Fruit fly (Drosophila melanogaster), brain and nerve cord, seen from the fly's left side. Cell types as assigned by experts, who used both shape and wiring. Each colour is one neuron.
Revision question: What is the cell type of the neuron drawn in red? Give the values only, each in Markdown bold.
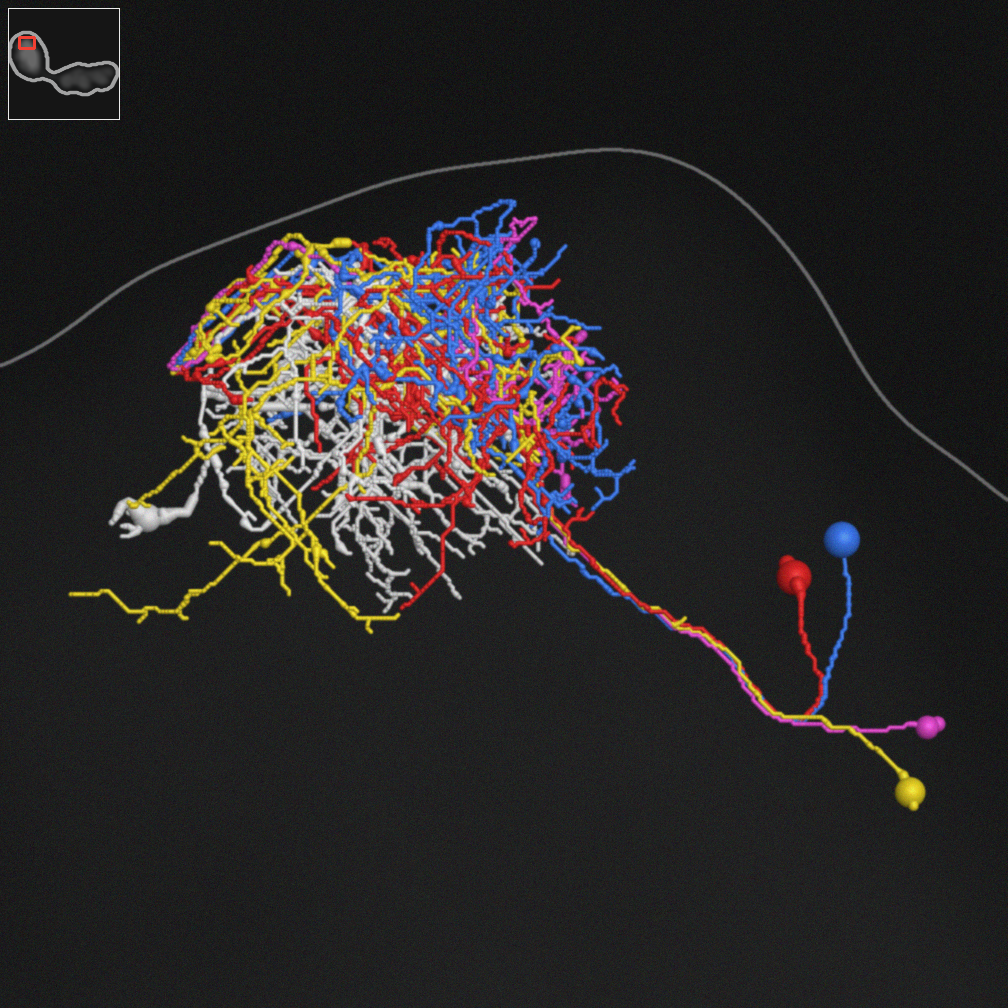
**SLP405**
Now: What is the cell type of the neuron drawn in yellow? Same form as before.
**SIP076**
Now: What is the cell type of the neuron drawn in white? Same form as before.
**SLP150**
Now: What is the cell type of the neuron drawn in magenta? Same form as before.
**SIP080**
